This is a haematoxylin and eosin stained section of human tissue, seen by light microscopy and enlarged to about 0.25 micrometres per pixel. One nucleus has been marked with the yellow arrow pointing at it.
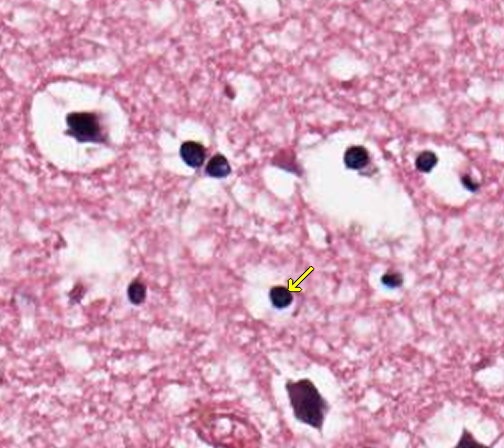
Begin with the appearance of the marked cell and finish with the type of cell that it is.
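The nucleus is round and small, about the size of or smaller than the neighbouring small round nuclei and clearly smaller than the larger angular nuclei in the field. The nucleus is surrounded by a clear, unstained space, with little or no pink cytoplasm visible around it. The cell sits on its own within the pink, finely meshed background tissue, not against a vessel or another nucleus. The marked nucleus belongs to an oligodendrocyte.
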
